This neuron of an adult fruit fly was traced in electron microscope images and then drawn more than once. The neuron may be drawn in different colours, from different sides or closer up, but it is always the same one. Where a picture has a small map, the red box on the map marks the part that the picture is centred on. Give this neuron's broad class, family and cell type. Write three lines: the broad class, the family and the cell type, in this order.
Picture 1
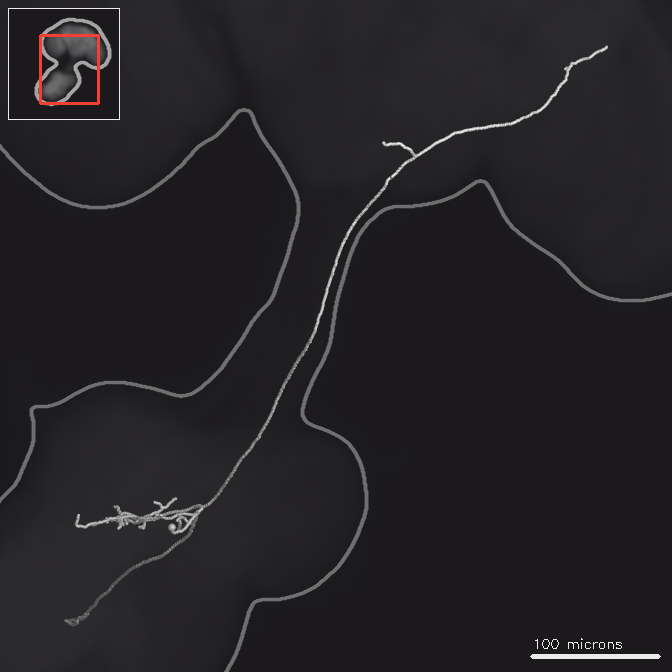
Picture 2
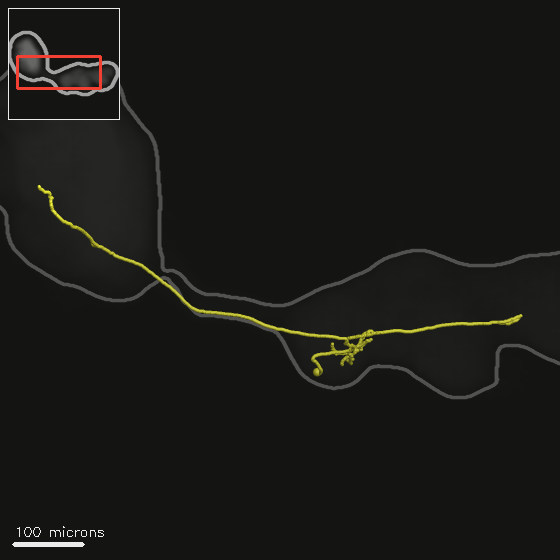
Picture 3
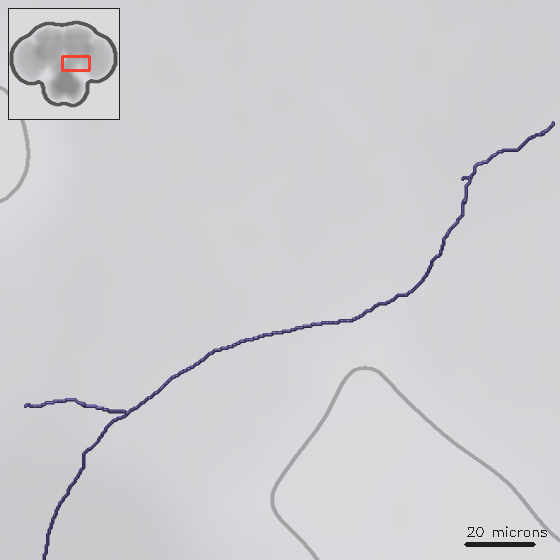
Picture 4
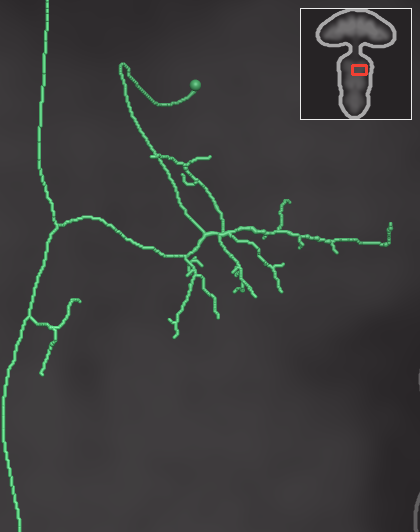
ascending neuron
hemilineage 10B
AN10B047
